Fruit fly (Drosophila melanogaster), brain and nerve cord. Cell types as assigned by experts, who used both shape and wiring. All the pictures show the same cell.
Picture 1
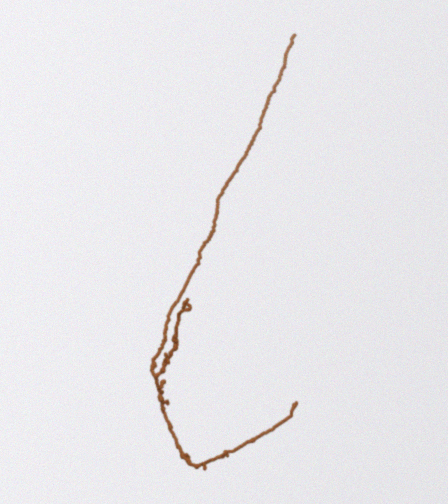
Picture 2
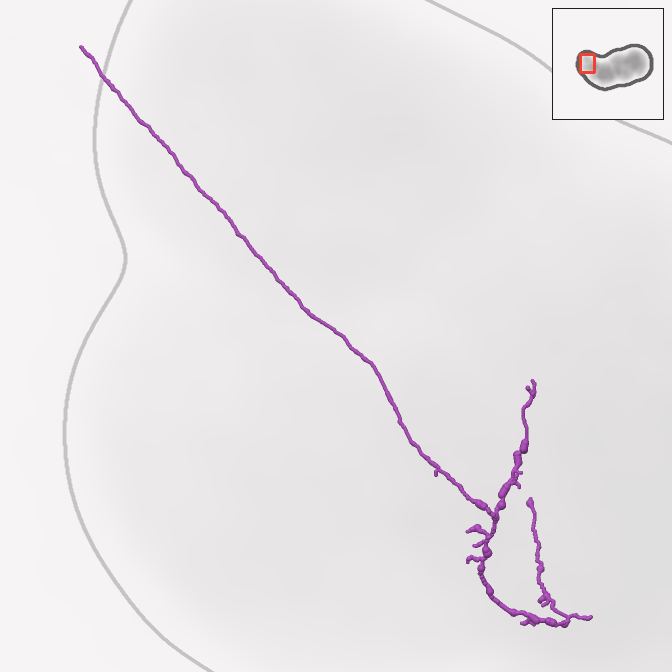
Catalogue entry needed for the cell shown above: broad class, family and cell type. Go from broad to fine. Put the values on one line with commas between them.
sensory neuron entering the nerve cord, class mechanosensory proprioceptive, SNpp15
